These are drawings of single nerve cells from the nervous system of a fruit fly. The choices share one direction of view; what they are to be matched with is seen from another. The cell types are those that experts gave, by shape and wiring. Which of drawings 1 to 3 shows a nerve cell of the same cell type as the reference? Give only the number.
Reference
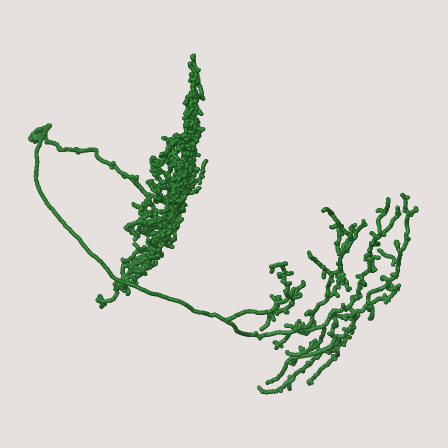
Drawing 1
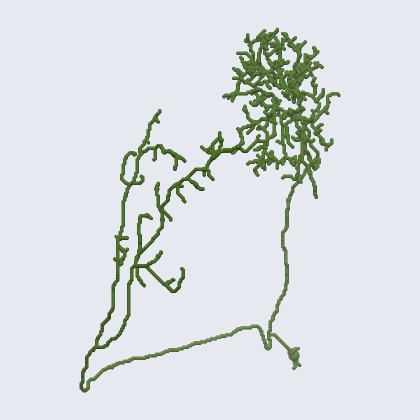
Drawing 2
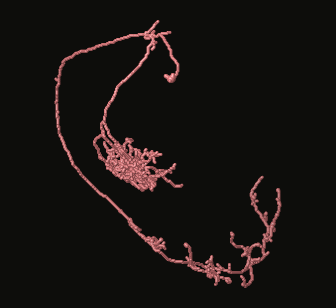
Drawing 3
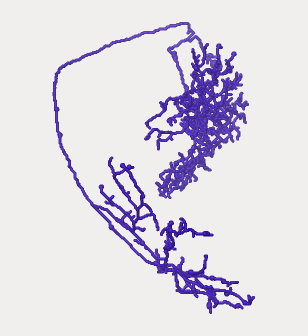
3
